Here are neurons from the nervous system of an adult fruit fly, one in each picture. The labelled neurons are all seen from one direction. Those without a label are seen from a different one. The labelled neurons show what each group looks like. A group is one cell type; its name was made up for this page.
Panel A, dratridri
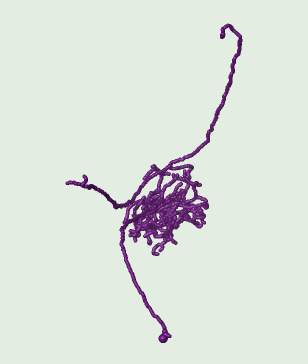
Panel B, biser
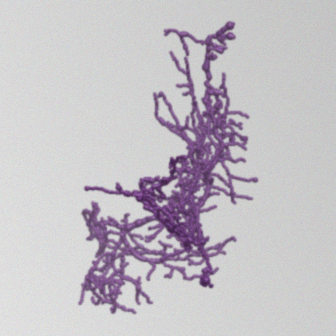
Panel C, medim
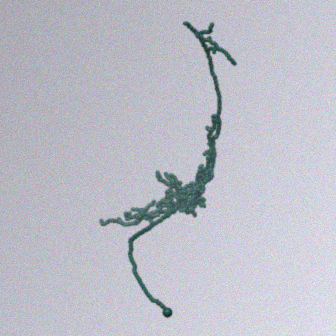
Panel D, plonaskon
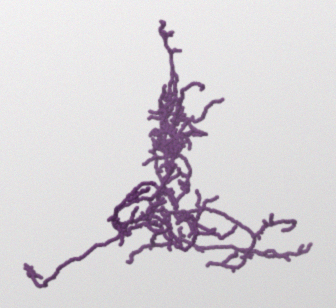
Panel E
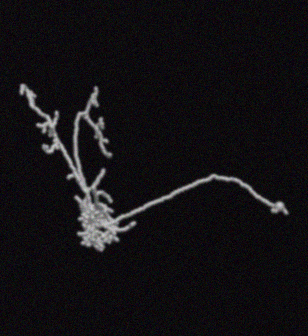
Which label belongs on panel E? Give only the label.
medim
